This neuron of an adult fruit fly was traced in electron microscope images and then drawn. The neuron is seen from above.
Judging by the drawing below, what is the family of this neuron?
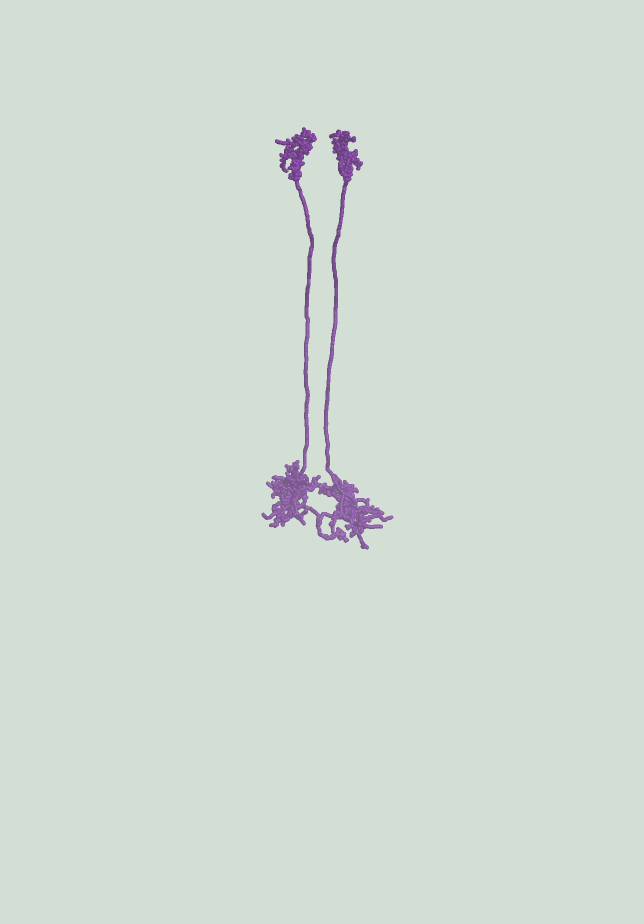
hemilineage 00A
